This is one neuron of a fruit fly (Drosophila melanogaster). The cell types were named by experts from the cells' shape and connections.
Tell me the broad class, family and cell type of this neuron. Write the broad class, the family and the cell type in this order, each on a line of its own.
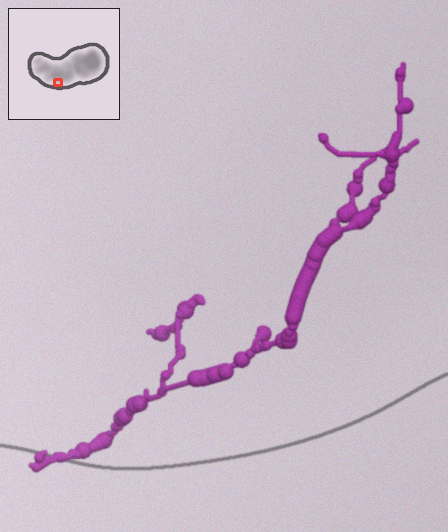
sensory neuron entering the nerve cord
class mechanosensory tactile
SNta29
